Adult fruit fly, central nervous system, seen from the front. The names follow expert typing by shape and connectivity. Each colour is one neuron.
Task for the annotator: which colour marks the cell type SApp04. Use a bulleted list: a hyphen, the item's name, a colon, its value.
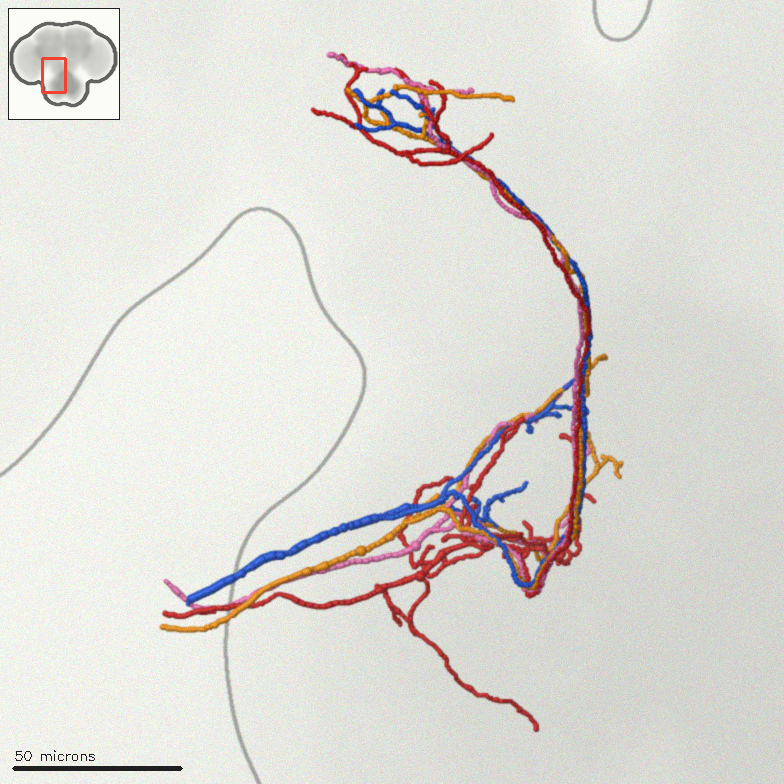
- colour: red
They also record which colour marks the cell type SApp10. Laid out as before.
- colour: pink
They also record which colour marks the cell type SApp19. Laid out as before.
- colour: orange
